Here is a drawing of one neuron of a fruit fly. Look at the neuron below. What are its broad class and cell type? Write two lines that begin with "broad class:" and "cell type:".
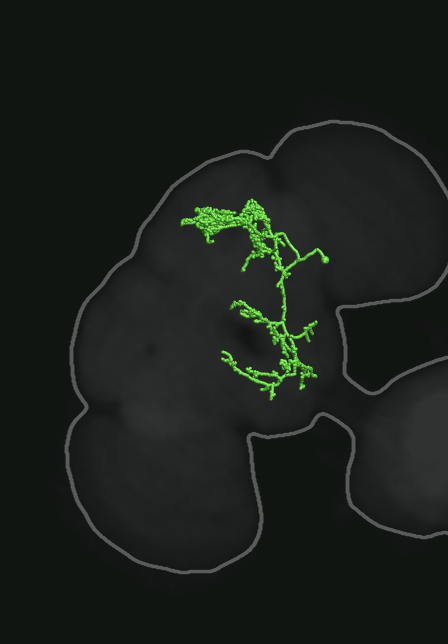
broad class: central-brain intrinsic neuron
cell type: SIP025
